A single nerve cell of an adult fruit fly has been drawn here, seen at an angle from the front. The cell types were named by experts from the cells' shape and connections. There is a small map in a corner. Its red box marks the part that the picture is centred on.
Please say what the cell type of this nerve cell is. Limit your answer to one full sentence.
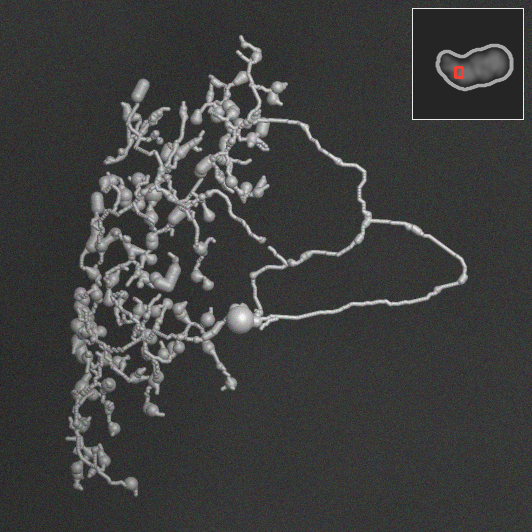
The cell type this nerve cell represents is Dm1.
